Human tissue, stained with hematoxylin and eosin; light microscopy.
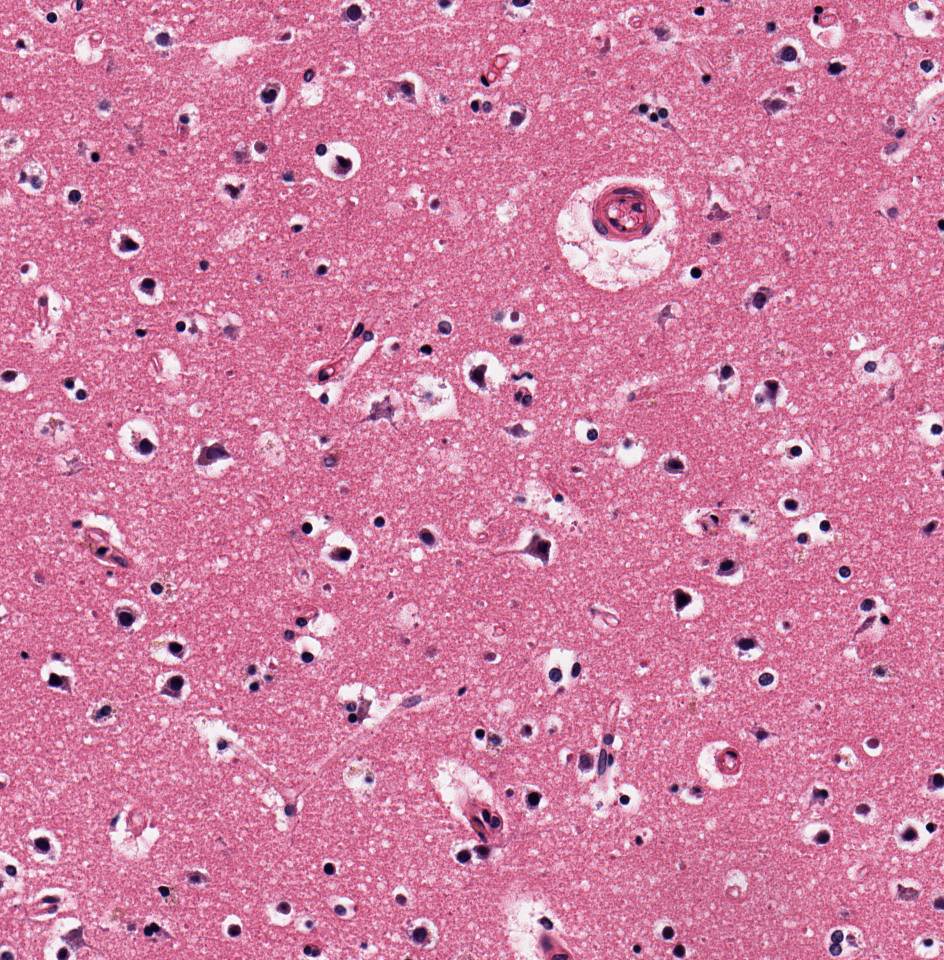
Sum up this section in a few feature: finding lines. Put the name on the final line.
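Background: uniform pink, finely granular
Vacuoles: lots of small round clear ones studding it
Cells: scattered singly throughout; no glands, epithelium or lobules
Nuclei: in most cells small, round and dark, with little or no visible cytoplasm
Capillaries: thin, with elongated nuclei, e.g. lower middle
Name: cerebral cortex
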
